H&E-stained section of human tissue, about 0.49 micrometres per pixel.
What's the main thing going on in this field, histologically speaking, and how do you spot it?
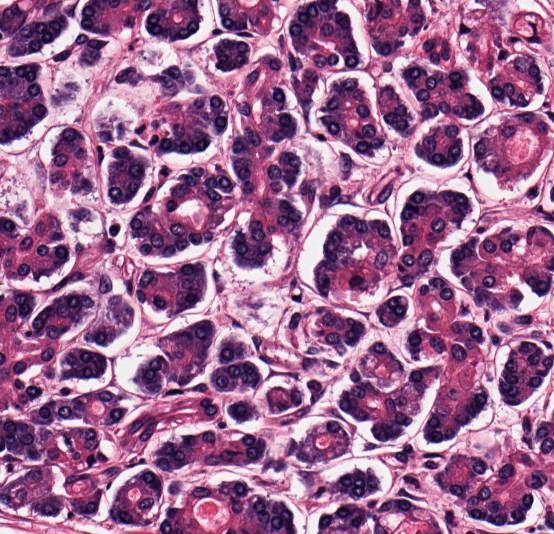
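Exocrine pancreas: closely packed rounded glandular units fill the field, divided only by thin stromal strands. Many units have a small central lumen, some containing pink material (upper right, lower centre). Lining cell nuclei round, darkly stained; cytoplasm mostly dense purple to pink.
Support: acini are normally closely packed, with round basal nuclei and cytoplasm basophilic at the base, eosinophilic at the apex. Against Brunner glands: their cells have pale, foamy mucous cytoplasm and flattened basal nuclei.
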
